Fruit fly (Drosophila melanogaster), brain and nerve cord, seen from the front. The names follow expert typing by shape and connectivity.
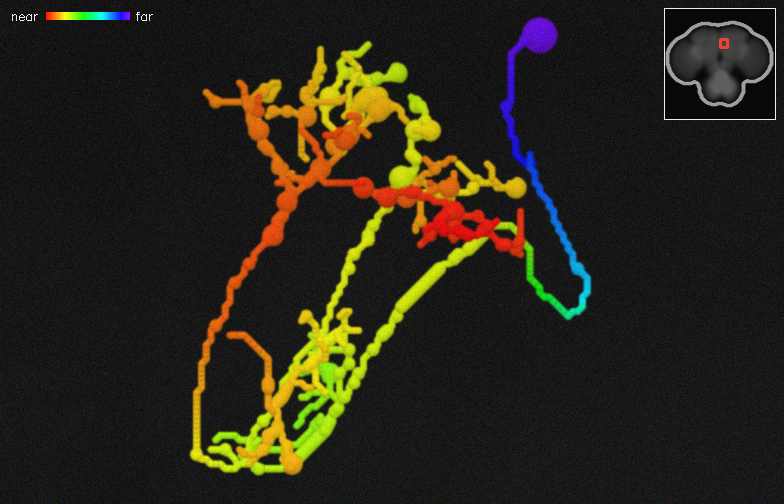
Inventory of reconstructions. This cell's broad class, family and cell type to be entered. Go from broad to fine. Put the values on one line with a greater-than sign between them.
central-brain intrinsic neuron > class CX > vDeltaG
